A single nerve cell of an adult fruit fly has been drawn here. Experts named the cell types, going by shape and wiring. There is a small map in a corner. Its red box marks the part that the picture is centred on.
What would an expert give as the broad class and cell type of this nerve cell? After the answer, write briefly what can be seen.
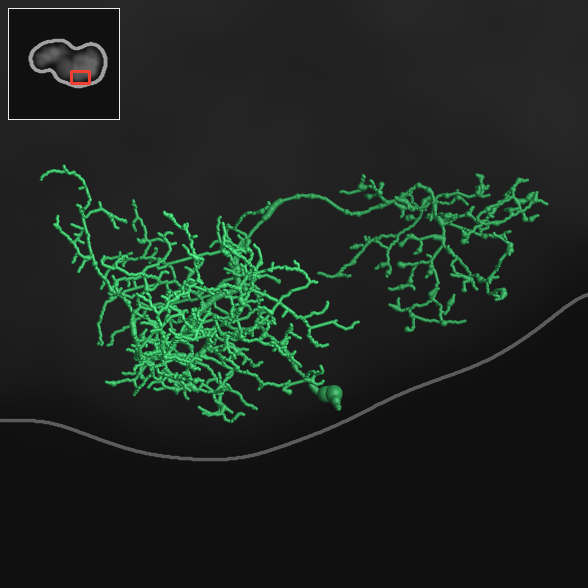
It is a central-brain intrinsic neuron. The cell type is SLP411. The picture shows more than a hundred branch ends. As drawn here it is wider than it is tall.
